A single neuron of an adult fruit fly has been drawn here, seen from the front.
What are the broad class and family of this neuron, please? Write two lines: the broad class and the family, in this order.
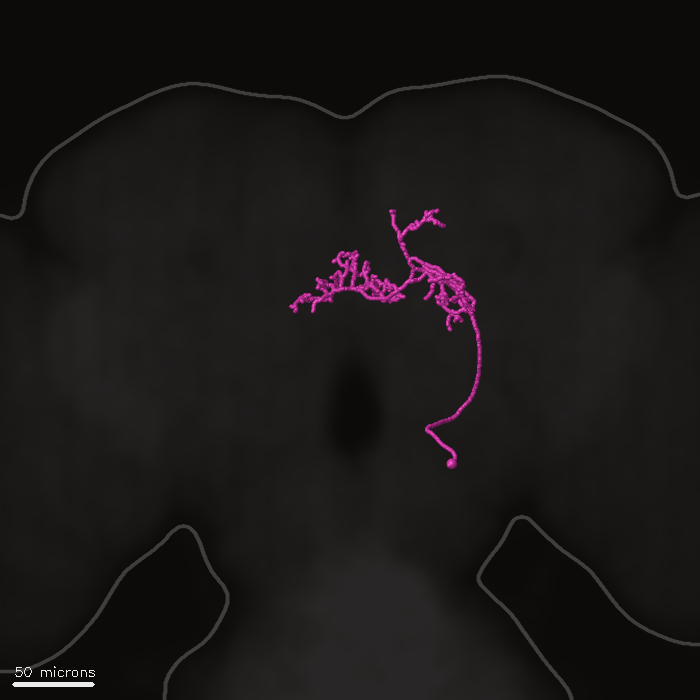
central-brain intrinsic neuron
hemilineage LALv1_dorsal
